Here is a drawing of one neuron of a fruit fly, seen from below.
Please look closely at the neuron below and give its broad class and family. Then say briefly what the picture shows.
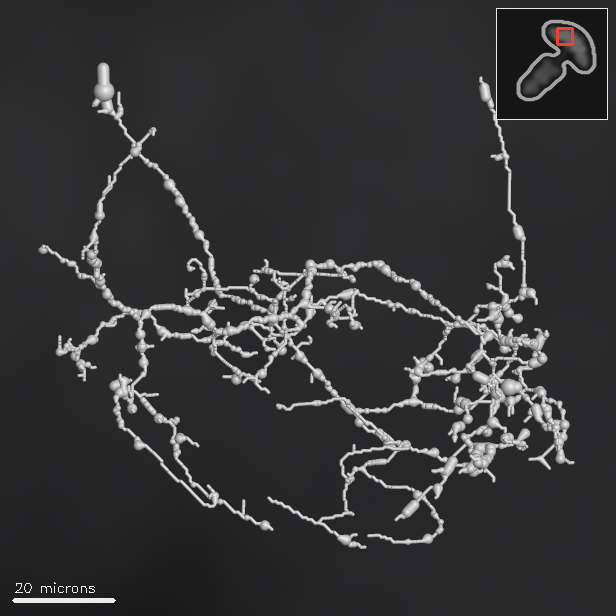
It is a central-brain intrinsic neuron. Its family is LHPD. It is in the brain and does not reach the nerve cord. The cell body is at the upper left of the picture. By the scale bar it is about 110 microns wide in this view.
